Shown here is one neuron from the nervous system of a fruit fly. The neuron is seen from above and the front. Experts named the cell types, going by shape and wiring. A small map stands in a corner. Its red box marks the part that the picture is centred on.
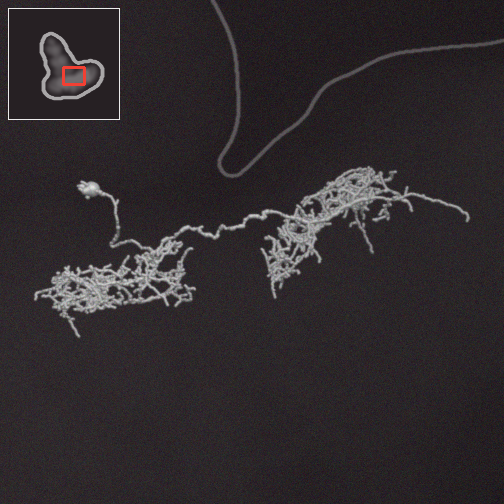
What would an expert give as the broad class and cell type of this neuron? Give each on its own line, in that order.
central-brain intrinsic neuron
IB118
